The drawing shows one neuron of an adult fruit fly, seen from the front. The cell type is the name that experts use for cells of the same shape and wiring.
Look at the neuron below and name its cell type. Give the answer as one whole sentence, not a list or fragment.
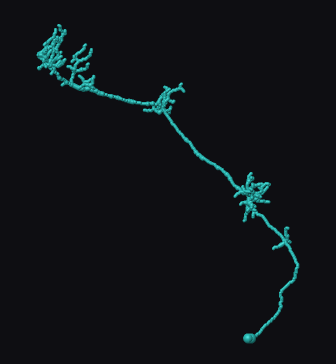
What this neuron is, by cell type, is TmY17.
